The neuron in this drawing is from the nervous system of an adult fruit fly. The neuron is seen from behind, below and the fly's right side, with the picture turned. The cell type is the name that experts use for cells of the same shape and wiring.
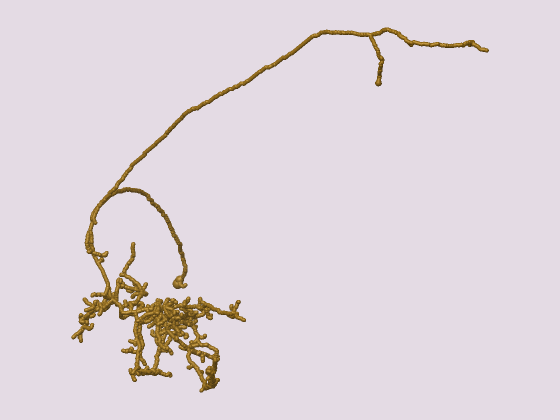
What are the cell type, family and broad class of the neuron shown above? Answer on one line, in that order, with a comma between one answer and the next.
SAD014, hemilineage VLPa2, central-brain intrinsic neuron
